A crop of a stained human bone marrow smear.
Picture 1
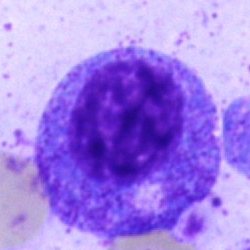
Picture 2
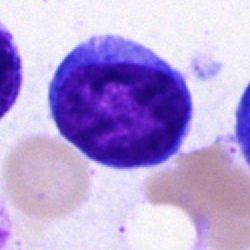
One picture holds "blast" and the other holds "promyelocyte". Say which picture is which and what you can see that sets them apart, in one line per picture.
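In picture 1 we see a promyelocyte: Many fine purple granules are scattered through the cytoplasm.
In picture 2 we see a blast: No granules are visible in the cytoplasm.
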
